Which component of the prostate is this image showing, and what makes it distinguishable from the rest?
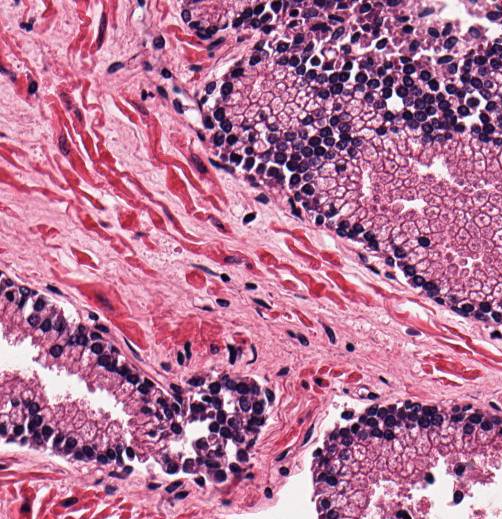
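Part shown: prostatic gland. Stroma: a pink fibrous band runs diagonally from upper left to lower right, epithelial groups above and below. Epithelium: in the upper right the cells have pale, finely bubbly, vacuolated cytoplasm.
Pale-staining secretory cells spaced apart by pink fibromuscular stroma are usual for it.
Nuclei: small, round, dark, crowded in rows along the edge beside the stroma. Spaces: irregular, white and empty, among the pale cells at the right and lower left edges.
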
